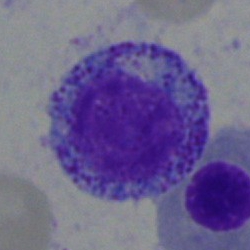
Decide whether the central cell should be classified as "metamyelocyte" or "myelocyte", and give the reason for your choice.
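It's a myelocyte. The chromatin is fine and fairly evenly spread, with no coarse dark clumps.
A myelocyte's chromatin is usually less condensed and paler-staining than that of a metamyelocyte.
Besides that, numerous dark purple granules fill the cytoplasm, most crowded along the outer rim, and a paler, less granular patch lies above the nucleus.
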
